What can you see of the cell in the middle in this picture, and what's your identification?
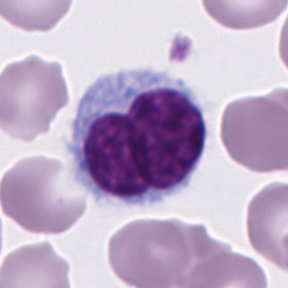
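Right nuclear lobe sits higher than the left. Neither lobe shows nucleoli. Cytoplasm lacks distinct purple or red granules. Margin ragged, with short fine projections. This is a hairy cell.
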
